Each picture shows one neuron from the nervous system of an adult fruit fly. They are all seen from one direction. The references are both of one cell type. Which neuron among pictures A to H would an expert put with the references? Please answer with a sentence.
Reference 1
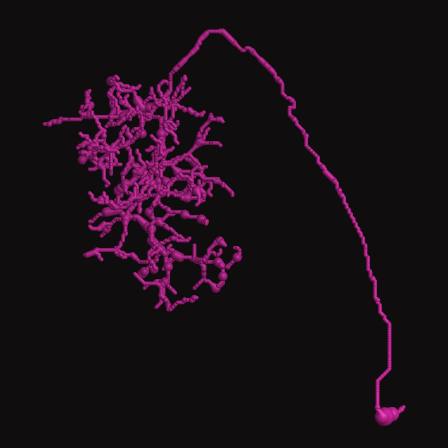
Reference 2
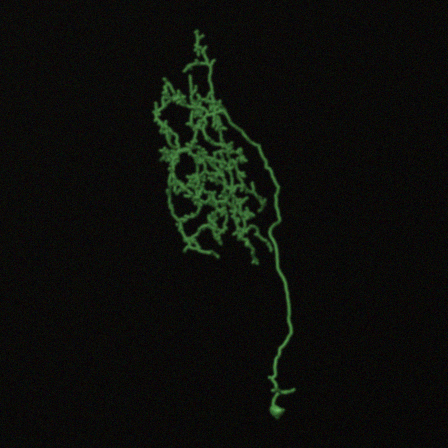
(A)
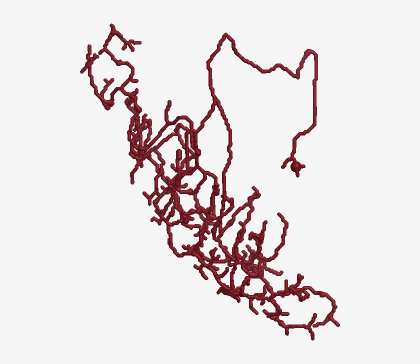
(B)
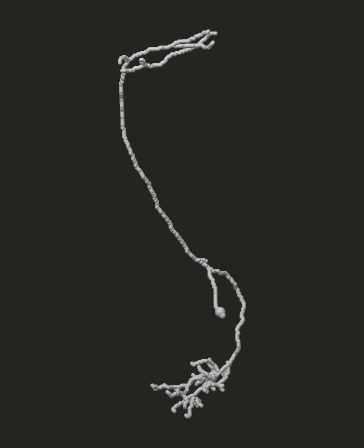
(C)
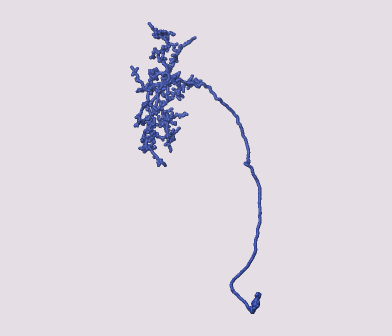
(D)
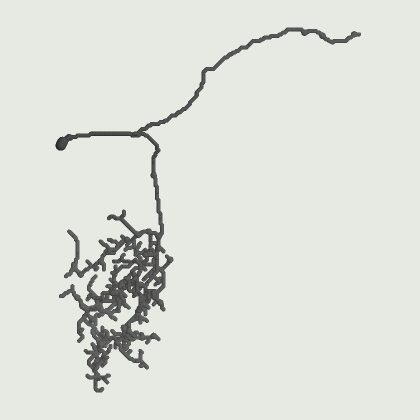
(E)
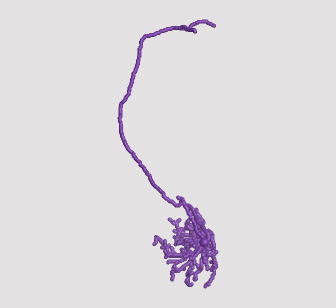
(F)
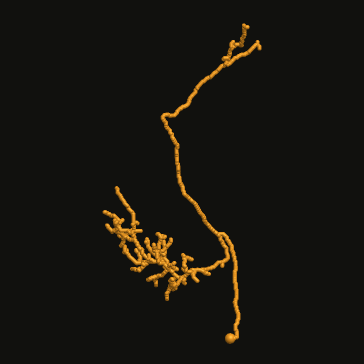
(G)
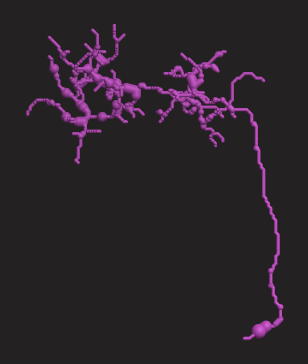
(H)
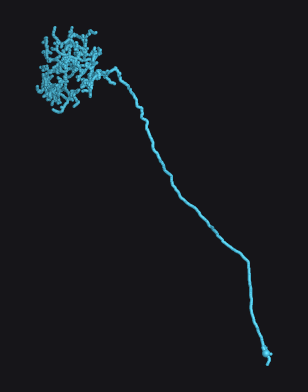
Picture C shows a neuron of the same cell type.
